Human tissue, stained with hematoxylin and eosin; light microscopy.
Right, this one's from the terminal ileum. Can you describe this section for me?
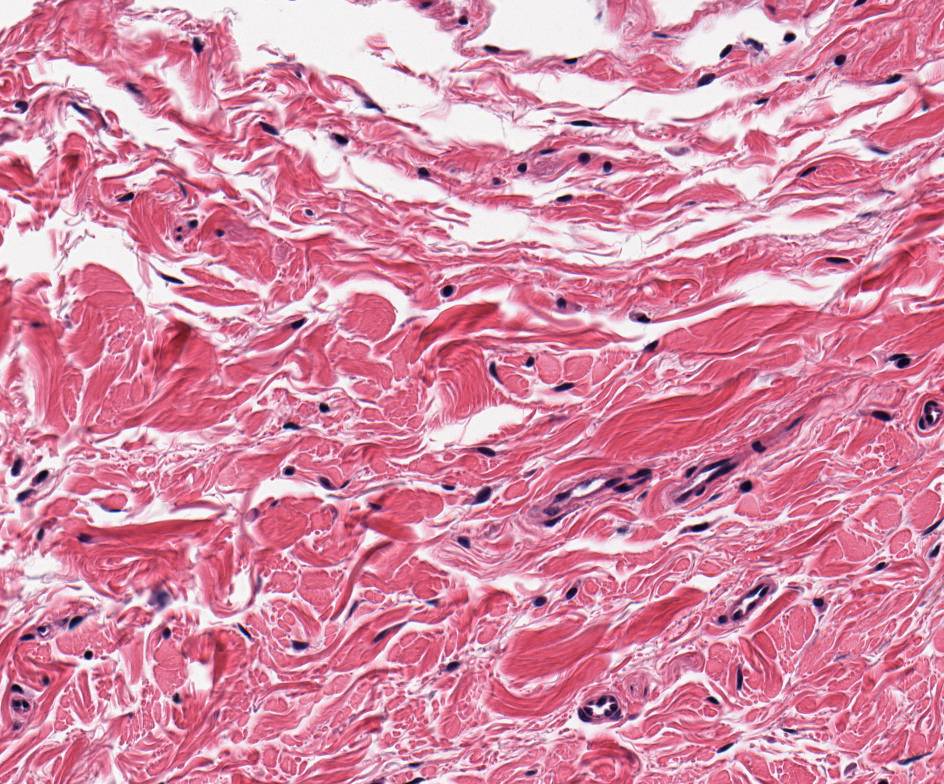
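What I see is a field built wholly of pink-staining fibre bundles, with no epithelium anywhere. Towards the bottom, many bundles are cut across, so they appear as small rounded or polygonal profiles. Nuclei are sparse, small and dark-staining, lying singly between the bundles.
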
